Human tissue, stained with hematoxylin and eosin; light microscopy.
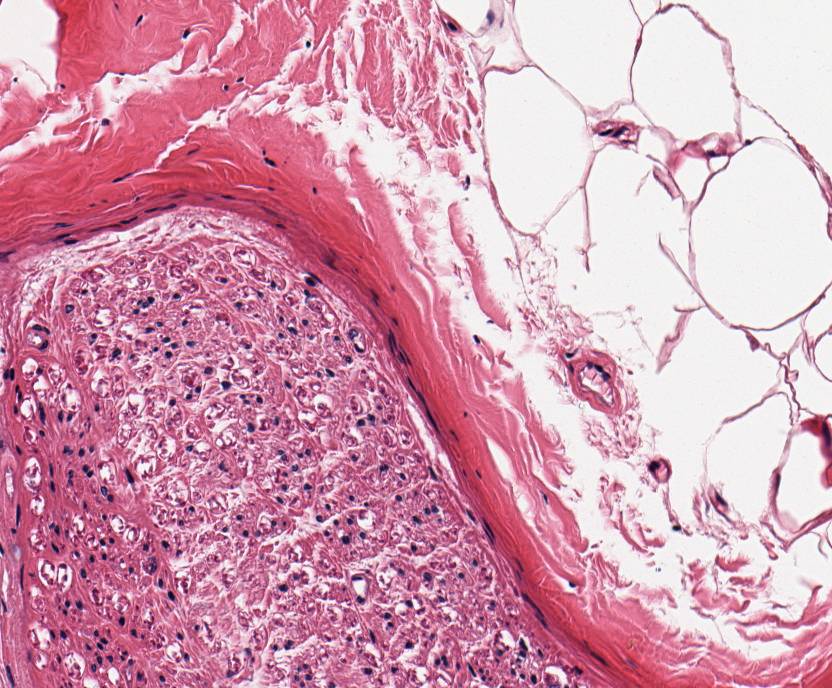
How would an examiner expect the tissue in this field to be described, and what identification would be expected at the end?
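A large rounded bundle of fibres fills the lower left; cut across, its fibres are small round profiles, each a clear ring around a central pink dot. Bands of dense, wavy pink collagen follow its curved edge. This, then, is tibial nerve.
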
